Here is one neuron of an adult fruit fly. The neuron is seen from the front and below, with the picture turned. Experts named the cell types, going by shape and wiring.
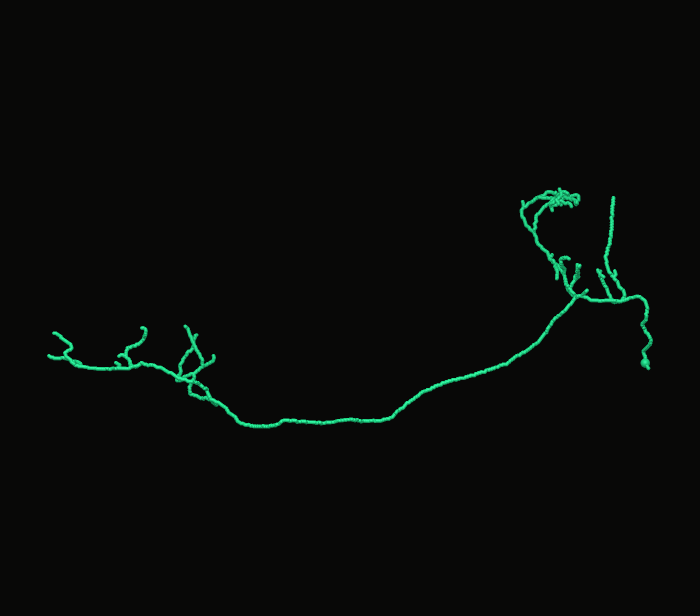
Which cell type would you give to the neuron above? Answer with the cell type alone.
GNG418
